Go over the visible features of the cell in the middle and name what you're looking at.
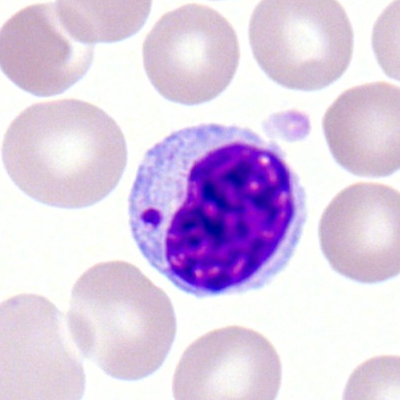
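First thing I notice is a kidney-shaped nucleus, its indentation facing left. It sits off-centre, over toward the right side of the cell. Around it, the cytoplasm is pale greyish-blue. On the left, a single small, round, dark purple body lies in that cytoplasm. The cell is a lymphocyte.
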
